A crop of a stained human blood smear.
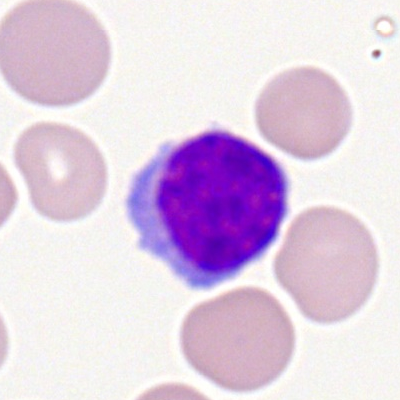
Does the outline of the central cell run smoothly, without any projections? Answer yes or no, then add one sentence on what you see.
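No. The outer edge of the cytoplasm on the left is ragged rather than smooth.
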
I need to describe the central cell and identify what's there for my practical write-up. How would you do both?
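Most of the cell is filled by the nucleus, leaving only a modest rim of cytoplasm. Its chromatin is dense and stains dark purple. The pale blue cytoplasm is widest on the left side of the cell. This cell is a lymphocyte.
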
